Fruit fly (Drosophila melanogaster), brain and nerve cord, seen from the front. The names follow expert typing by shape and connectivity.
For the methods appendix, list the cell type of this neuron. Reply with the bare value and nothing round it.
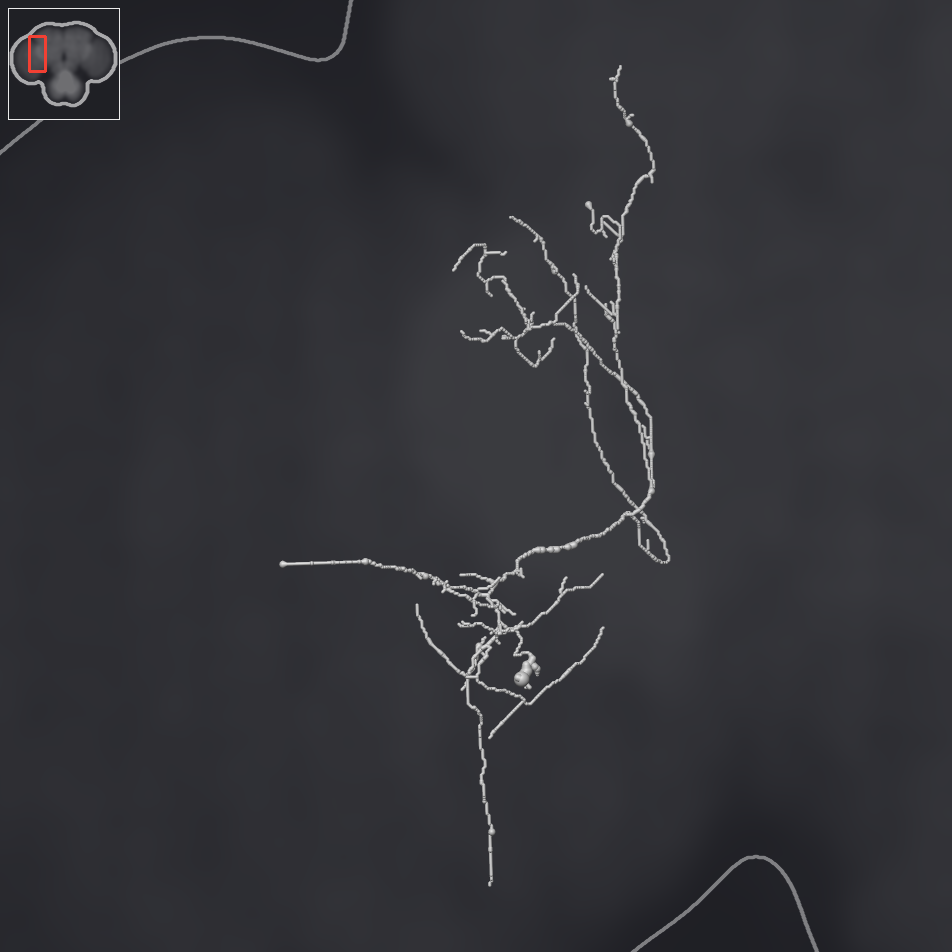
Lat1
